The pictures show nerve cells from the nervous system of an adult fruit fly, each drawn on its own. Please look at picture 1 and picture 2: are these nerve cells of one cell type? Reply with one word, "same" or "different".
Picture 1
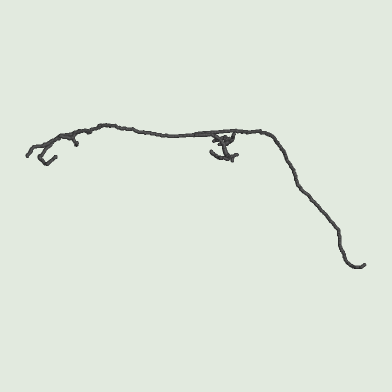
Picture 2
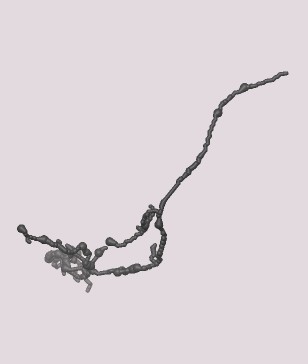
different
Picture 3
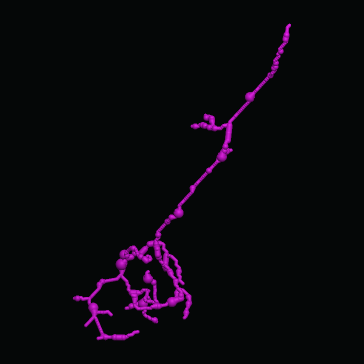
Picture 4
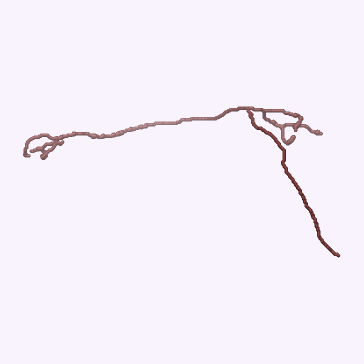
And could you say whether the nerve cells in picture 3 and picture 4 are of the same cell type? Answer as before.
different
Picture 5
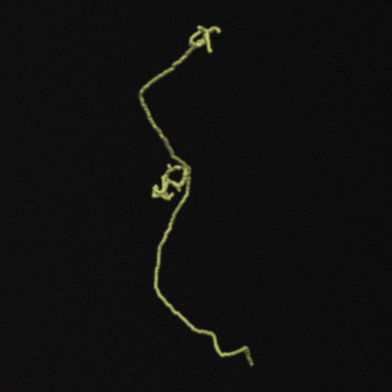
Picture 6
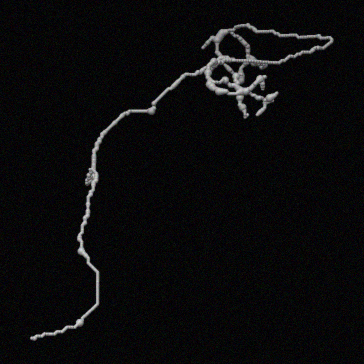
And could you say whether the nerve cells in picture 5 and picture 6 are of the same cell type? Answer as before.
same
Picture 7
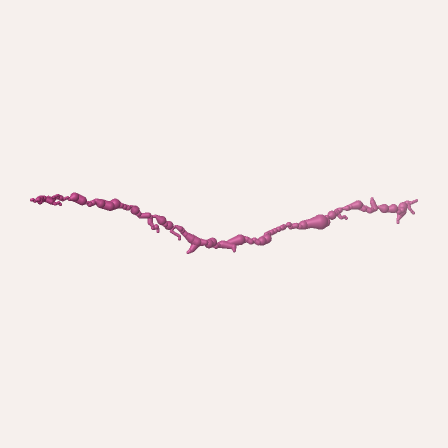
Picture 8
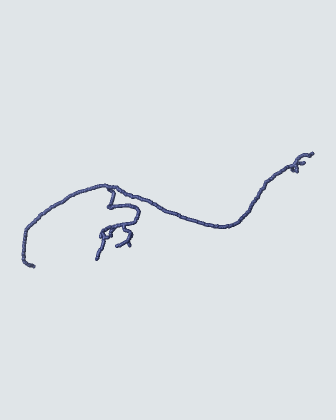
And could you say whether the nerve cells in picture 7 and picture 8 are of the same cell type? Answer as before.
different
